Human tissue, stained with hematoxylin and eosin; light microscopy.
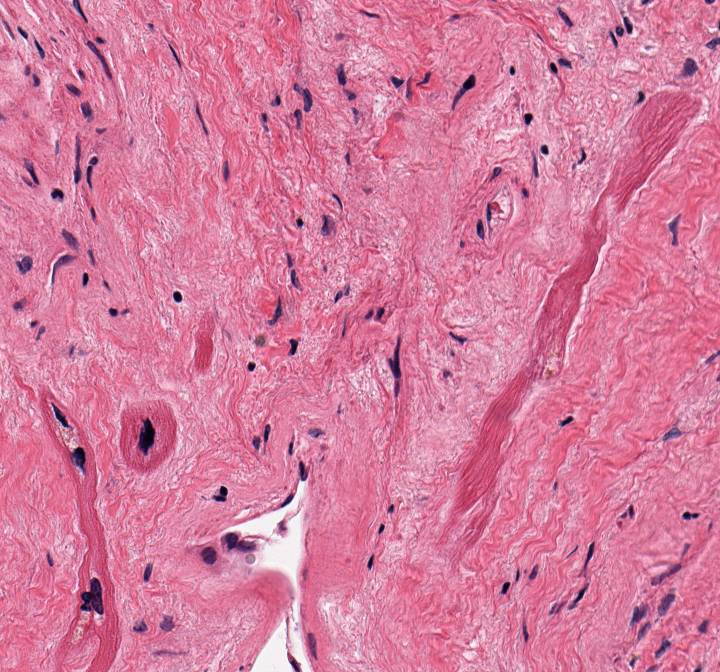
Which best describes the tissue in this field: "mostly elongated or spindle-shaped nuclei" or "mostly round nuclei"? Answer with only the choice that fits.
Mostly elongated or spindle-shaped nuclei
